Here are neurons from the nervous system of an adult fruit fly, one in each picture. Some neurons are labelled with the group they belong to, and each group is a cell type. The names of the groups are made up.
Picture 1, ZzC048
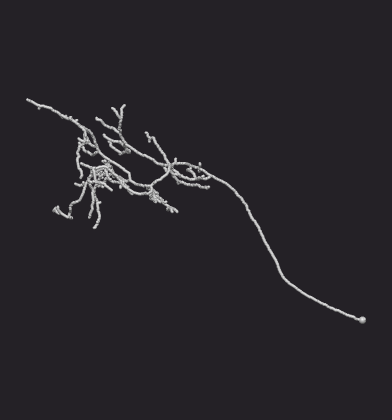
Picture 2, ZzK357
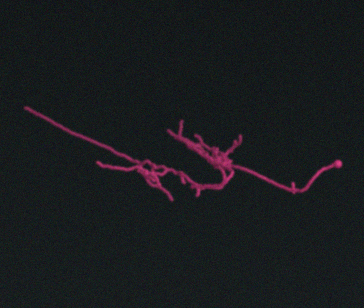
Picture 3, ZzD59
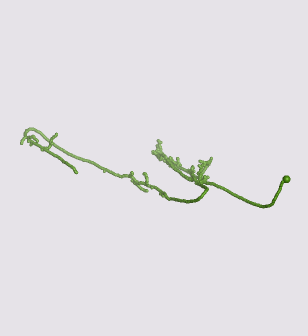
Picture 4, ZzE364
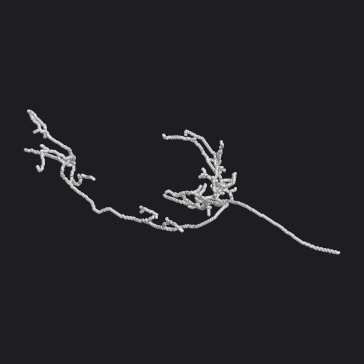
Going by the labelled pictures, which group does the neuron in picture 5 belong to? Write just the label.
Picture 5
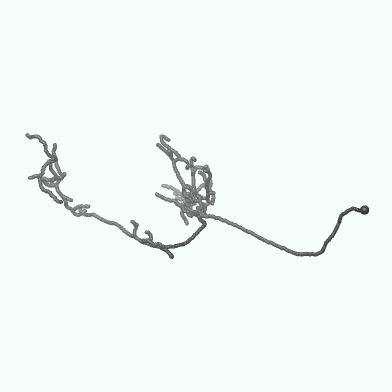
ZzE364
